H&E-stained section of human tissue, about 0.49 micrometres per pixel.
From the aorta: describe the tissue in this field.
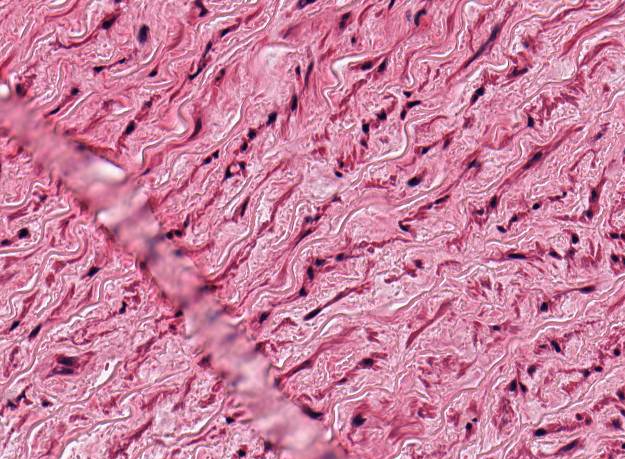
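This field consists entirely of fibrous connective tissue, with no epithelium anywhere in it. Its collagen bundles are wavy and stain pink with eosin. Around the nuclei of the fibroblasts, little or no distinct cytoplasm is seen. Fat cells are absent from the field.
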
